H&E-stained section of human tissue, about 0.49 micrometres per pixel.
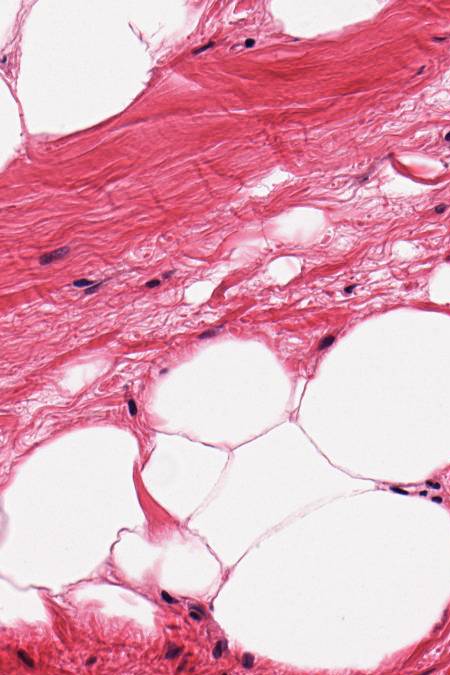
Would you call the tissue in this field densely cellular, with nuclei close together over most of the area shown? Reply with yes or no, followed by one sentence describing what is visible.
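No. Nuclei are sparse throughout the field.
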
